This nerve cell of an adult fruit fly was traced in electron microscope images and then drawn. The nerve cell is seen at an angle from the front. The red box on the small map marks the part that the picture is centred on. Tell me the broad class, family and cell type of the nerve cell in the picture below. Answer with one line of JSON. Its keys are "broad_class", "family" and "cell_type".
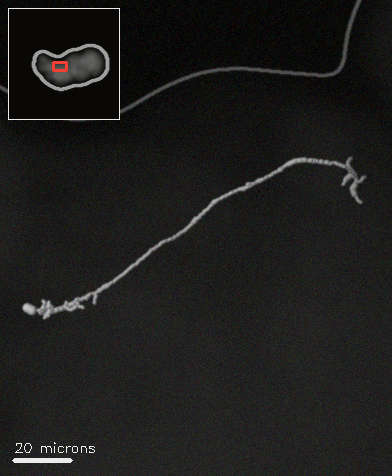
{"broad_class": "optic-lobe intrinsic neuron", "family": "L", "cell_type": "L3"}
